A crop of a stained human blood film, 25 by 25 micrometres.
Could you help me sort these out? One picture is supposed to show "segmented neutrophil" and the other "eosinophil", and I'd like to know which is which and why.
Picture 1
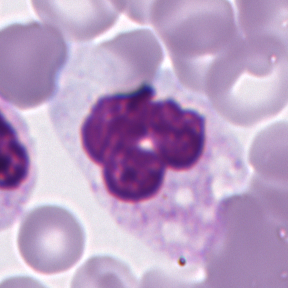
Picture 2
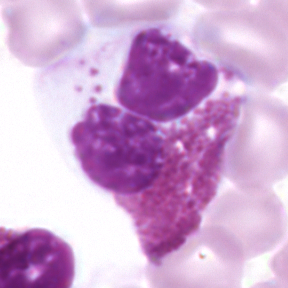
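Picture 1 shows the segmented neutrophil; picture 2, the eosinophil. Granules, first: picture 1 has fine, faint pinkish-violet ones scattered through abundant pale lilac cytoplasm, while in picture 2 coarse reddish-pink ones pack the lower right side of the cell. The eosinophil's cytoplasm at the upper left is pale and nearly colourless, with only a few scattered granules.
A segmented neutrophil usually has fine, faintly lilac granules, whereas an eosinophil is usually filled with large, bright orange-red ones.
Nucleus, second: the eosinophil's two lobes touch, one upper right and one lower left, while the neutrophil's lobes meet around a small clear gap near the middle of a nucleus about 10 micrometres across.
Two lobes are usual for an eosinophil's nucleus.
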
